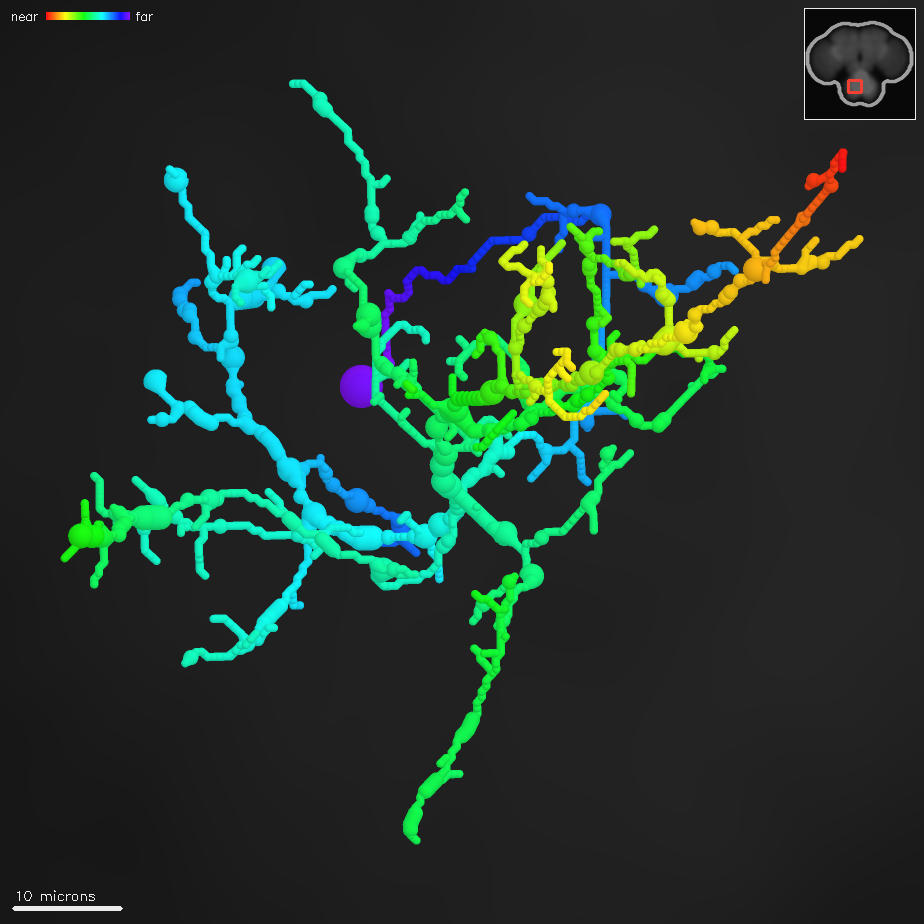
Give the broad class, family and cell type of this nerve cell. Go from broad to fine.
nerve-cord intrinsic neuron; hemilineage 20A.22A; IN20A.22A064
